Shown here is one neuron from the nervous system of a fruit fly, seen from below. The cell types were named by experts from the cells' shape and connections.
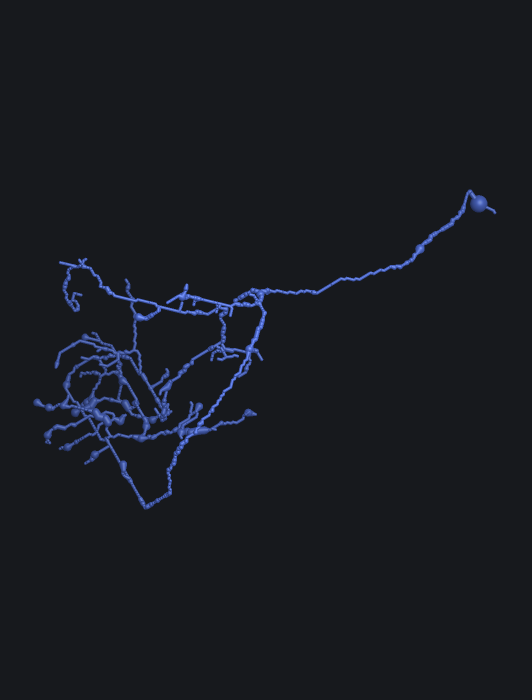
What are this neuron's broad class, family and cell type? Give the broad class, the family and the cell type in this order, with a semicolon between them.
central-brain intrinsic neuron; hemilineage SLPal1; SLP026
